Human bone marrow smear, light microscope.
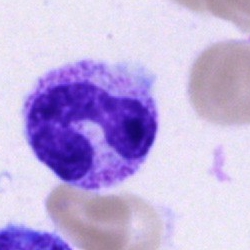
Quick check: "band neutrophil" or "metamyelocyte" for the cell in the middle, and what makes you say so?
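I'd call this a band neutrophil. Looking at the nucleus, it is a thick curved band shaped like a horseshoe, and the open side of the curve faces downward. The cytoplasm is pale pinkish-lilac, with fine pink-violet granules scattered through it.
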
